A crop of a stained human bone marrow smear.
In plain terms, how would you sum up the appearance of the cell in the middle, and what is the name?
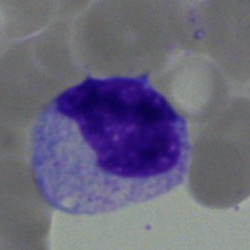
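Smooth and roughly round on the outside, this cell has a single unsegmented nucleus sitting toward the upper right, with no distinct nucleolus you can make out. The cytoplasm's pale lilac-blue. It's a myelocyte.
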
